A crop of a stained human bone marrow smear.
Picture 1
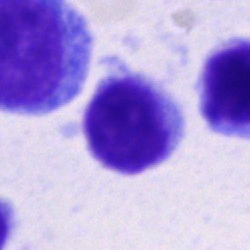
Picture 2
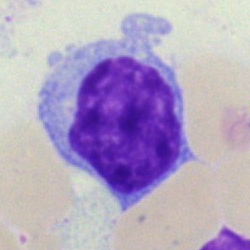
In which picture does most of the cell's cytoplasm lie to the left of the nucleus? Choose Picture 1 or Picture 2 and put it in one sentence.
In picture 2, the nucleus of the cell lies toward the right.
